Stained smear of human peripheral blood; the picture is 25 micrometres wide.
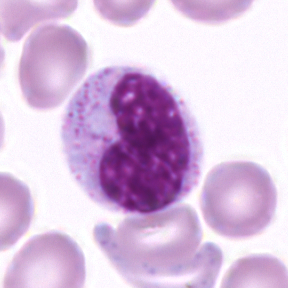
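Metamyelocyte from a peripheral blood smear. By my estimate the cell is about 13 micrometres across, about 1.75 times as wide as a red cell lying whole in the picture. The kidney-shaped nucleus, about 12 by 8 micrometres, takes up about 60% of the cell's area, and its notch faces the upper left. Pale greyish-lilac cytoplasm sits mostly on that side, with sparse, fine reddish-purple granules, and beside the notch there is a pale area with none.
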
